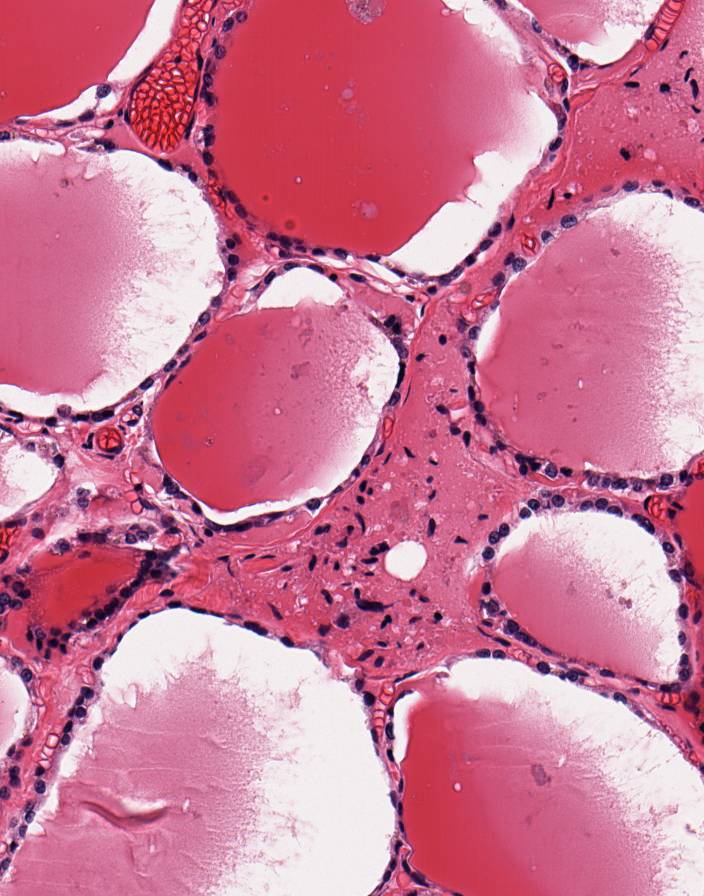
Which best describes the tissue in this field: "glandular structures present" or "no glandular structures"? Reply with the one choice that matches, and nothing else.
Glandular structures present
